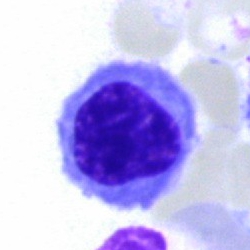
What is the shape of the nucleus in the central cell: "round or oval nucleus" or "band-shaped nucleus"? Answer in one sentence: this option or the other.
Round or oval in outline, the nucleus forms a single compact mass.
